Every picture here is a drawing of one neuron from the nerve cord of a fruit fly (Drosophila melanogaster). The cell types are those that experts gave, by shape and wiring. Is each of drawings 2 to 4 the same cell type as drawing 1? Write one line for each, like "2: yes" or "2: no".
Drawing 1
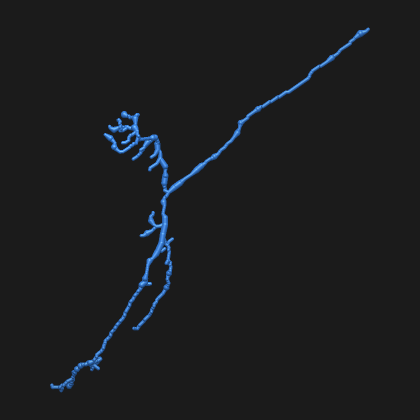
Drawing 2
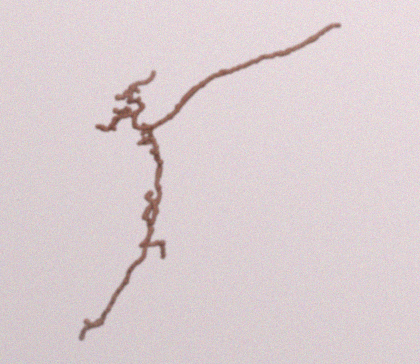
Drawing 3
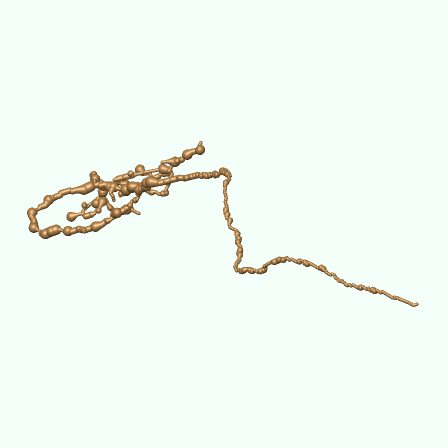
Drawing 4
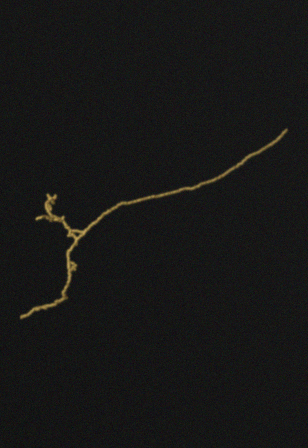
2: yes
3: no
4: yes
